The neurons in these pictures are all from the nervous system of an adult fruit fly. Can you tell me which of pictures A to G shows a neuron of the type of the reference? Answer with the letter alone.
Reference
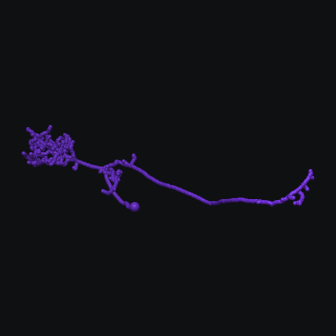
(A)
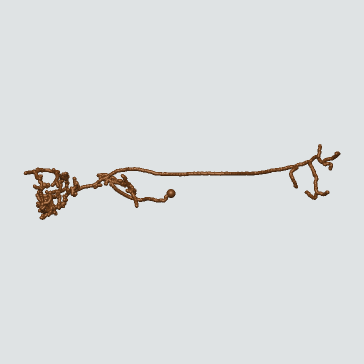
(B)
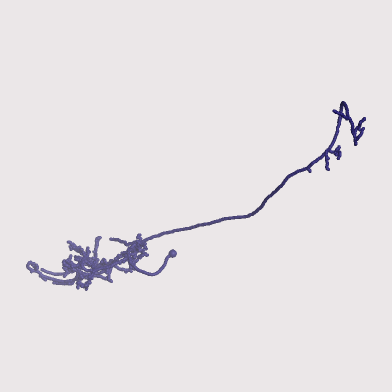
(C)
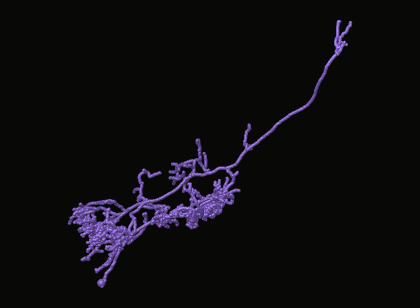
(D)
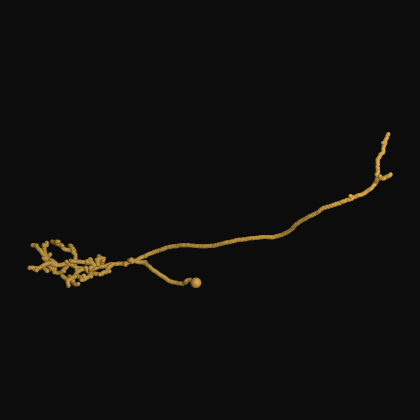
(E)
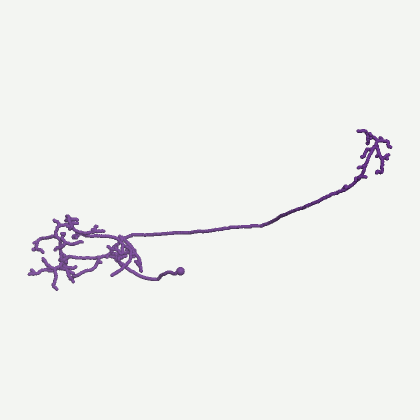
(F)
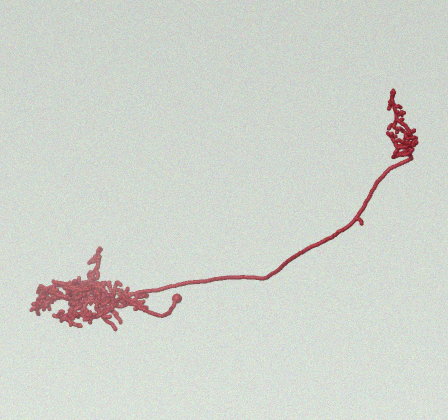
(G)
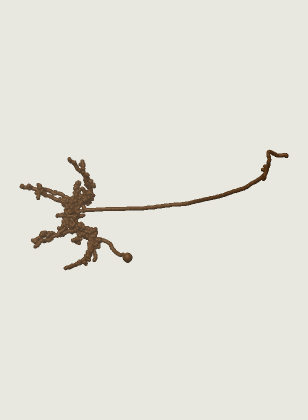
A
